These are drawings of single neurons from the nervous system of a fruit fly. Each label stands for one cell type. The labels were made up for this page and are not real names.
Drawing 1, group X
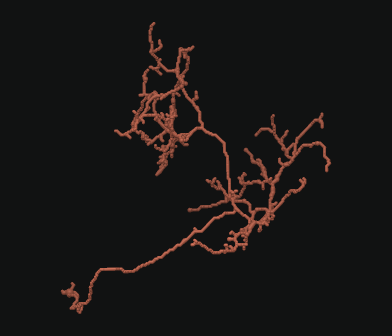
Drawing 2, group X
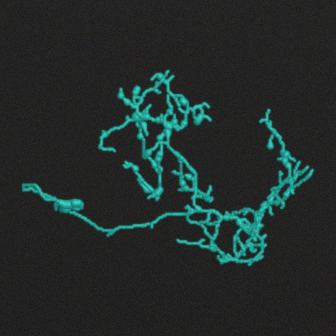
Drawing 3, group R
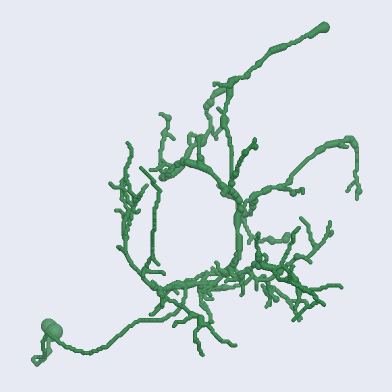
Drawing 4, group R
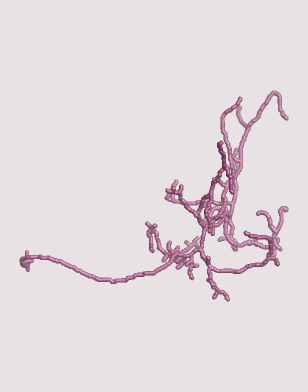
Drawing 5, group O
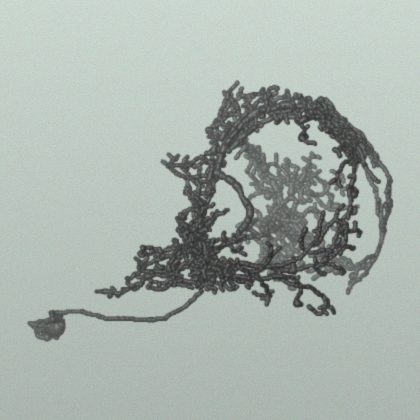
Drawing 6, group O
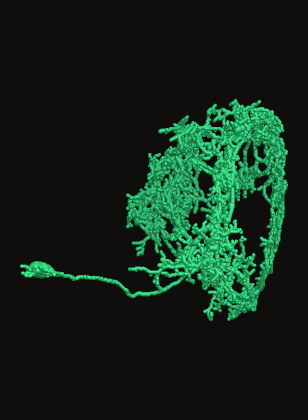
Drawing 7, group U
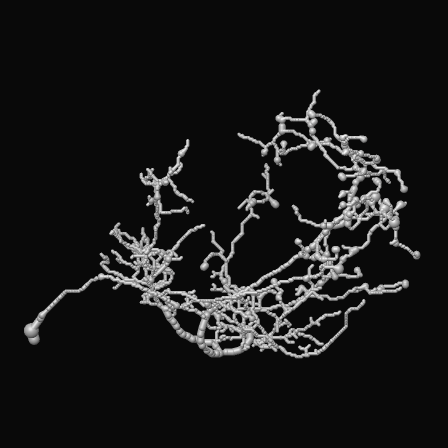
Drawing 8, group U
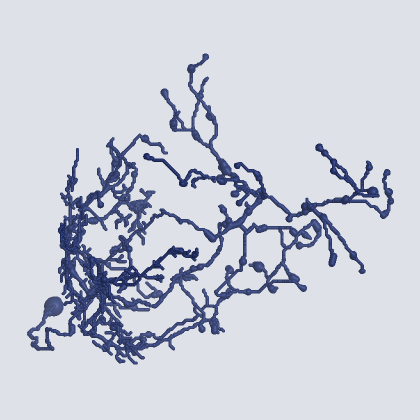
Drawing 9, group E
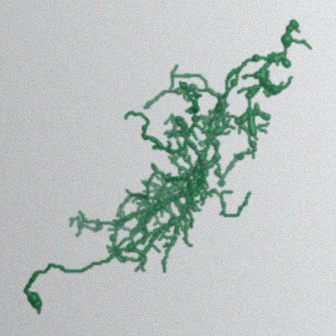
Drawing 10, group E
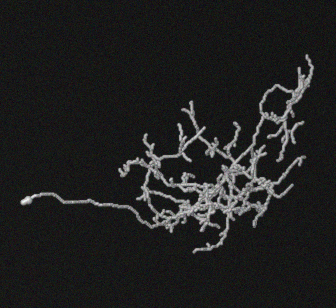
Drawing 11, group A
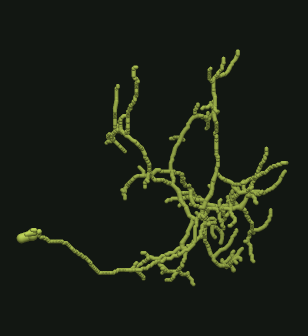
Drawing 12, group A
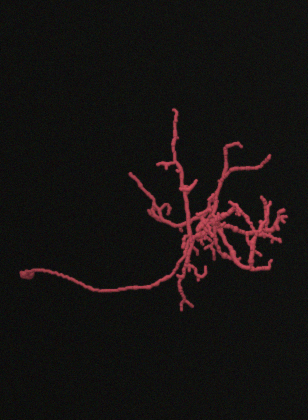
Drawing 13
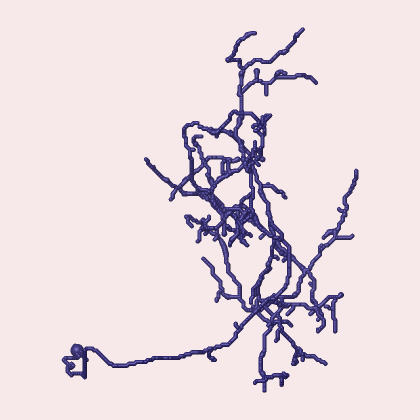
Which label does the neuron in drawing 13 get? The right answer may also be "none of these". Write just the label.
group X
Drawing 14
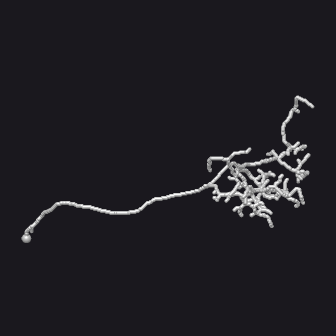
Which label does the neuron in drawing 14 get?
group X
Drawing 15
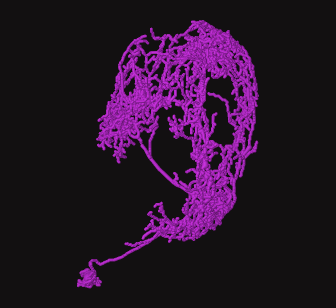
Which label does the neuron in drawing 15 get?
group O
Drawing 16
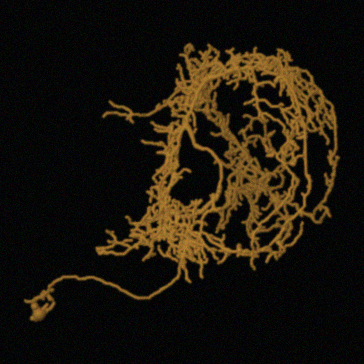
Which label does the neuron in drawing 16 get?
group O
